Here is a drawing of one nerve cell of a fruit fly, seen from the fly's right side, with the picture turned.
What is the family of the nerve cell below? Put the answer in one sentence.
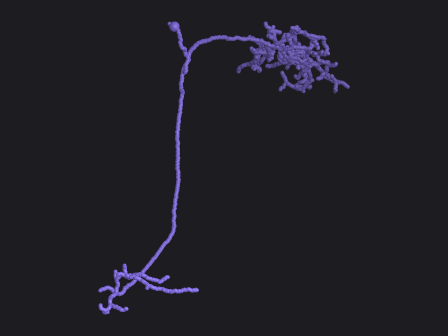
The family is MeVP.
